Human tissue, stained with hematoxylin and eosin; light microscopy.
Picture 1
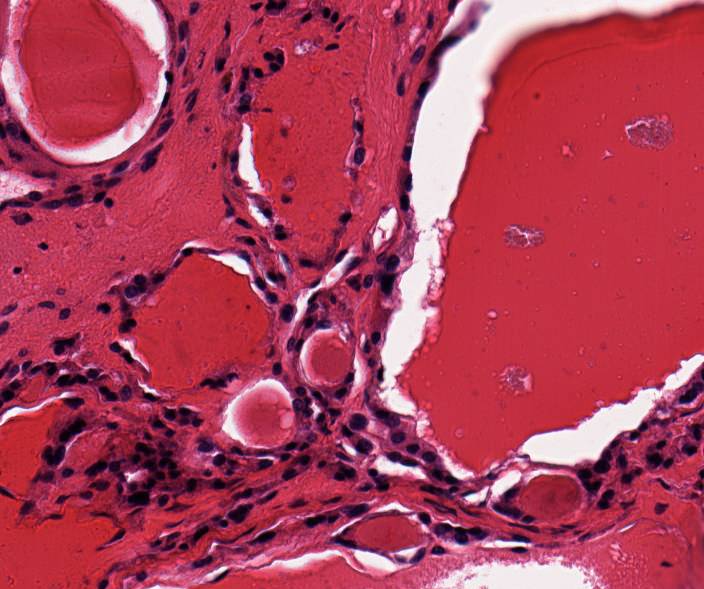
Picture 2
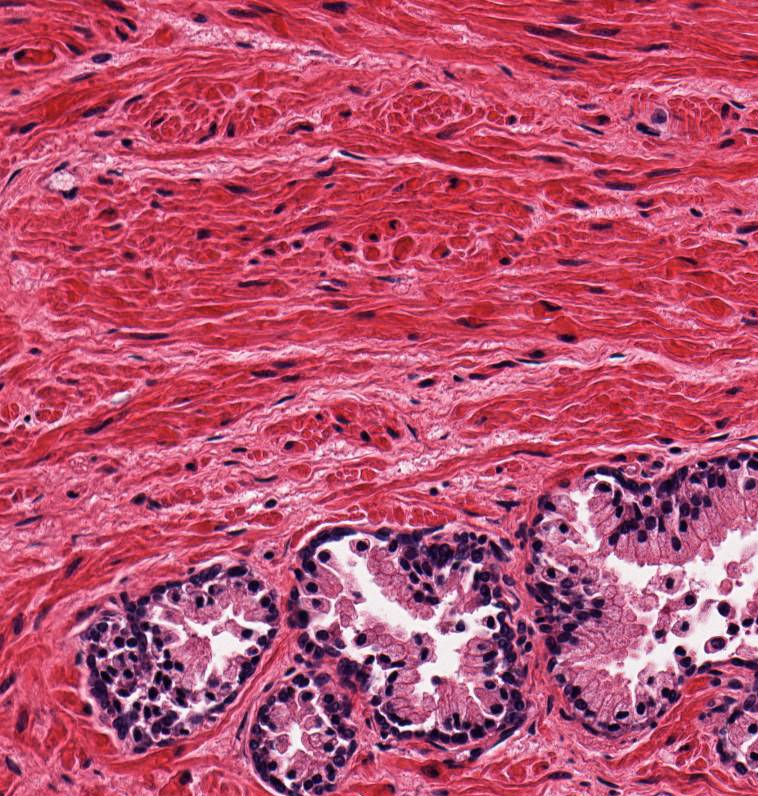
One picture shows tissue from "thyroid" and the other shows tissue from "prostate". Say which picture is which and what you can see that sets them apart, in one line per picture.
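Picture 1 shows tissue from the thyroid. The follicles are lined by a single layer of flattened epithelial cells with elongated nuclei.
Picture 2 shows tissue from the prostate. The lining cells facing the lumens are tall columnar cells with pale pink, finely granular cytoplasm.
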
